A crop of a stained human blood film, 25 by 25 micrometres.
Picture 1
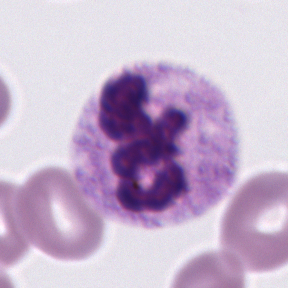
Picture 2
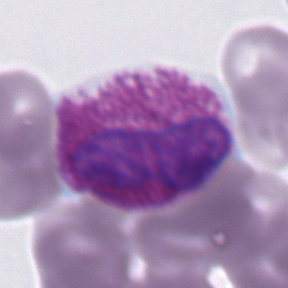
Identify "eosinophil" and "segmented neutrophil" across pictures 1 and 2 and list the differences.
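So picture 1 holds the segmented neutrophil, and picture 2 the eosinophil. The granules are where I'd look first: the segmented neutrophil is filled with fine, evenly scattered lilac granules, while the eosinophil is packed with coarse reddish-purple ones.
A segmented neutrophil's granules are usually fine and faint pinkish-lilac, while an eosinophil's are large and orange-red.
In the eosinophil they crowd so tightly that almost no granule-free cytoplasm shows, and some lie over part of the nucleus. In the neutrophil the cytoplasm is pale pinkish-lilac, with no vacuoles. The nuclei sit differently too: the neutrophil's lies left of centre, leaving a wider band of cytoplasm on the right, and its chromatin is dark purple and densely clumped. The eosinophil's nucleus lies across the lower half of the cell and stains a deeper blue-purple than the granules around it. The segmented neutrophil has a round, smooth outline and measures about 15 micrometres across.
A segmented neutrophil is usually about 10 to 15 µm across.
Red cells lie against the eosinophil on its left, right and lower sides.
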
